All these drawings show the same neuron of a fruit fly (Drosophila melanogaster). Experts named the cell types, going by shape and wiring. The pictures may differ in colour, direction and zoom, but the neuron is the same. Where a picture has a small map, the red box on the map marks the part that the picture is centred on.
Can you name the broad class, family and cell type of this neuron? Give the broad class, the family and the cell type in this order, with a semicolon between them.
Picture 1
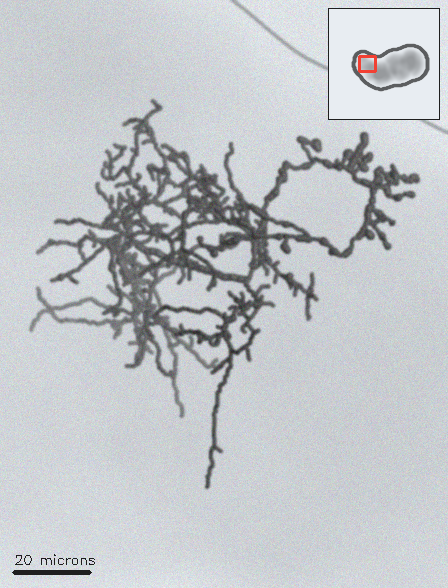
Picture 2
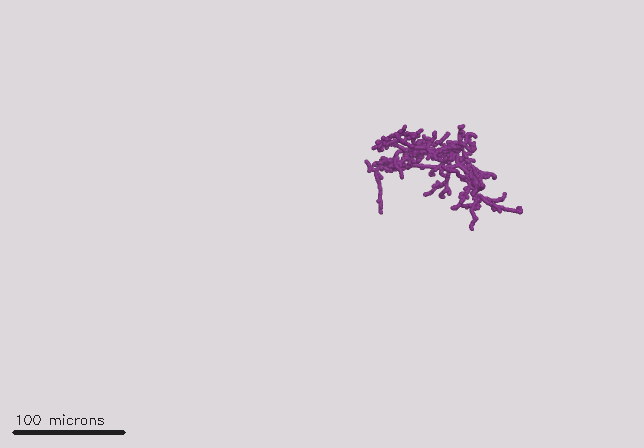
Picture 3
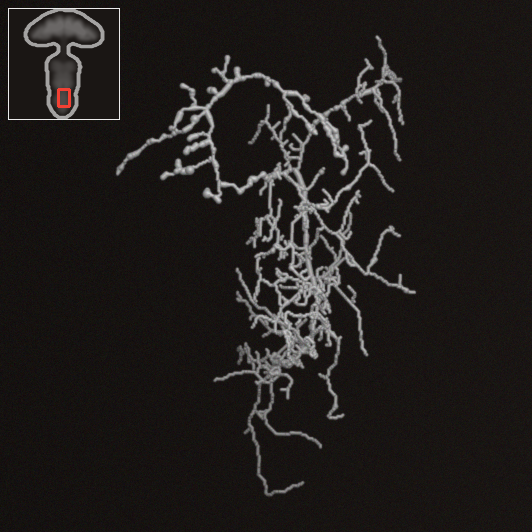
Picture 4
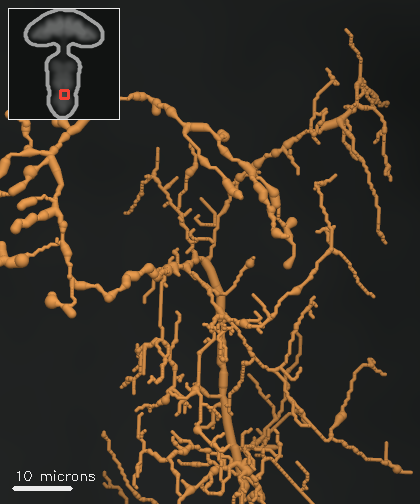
nerve-cord intrinsic neuron; hemilineage 06A; IN06A050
